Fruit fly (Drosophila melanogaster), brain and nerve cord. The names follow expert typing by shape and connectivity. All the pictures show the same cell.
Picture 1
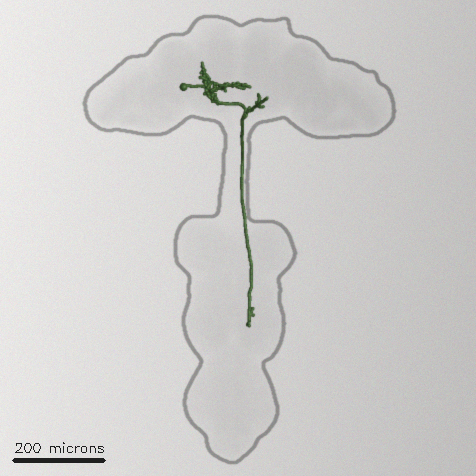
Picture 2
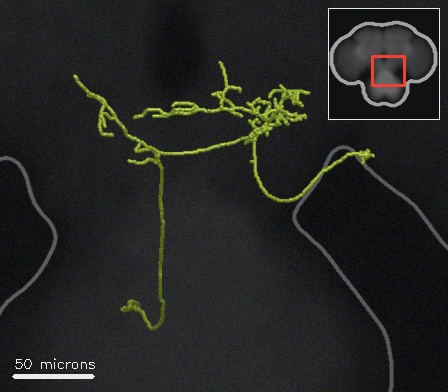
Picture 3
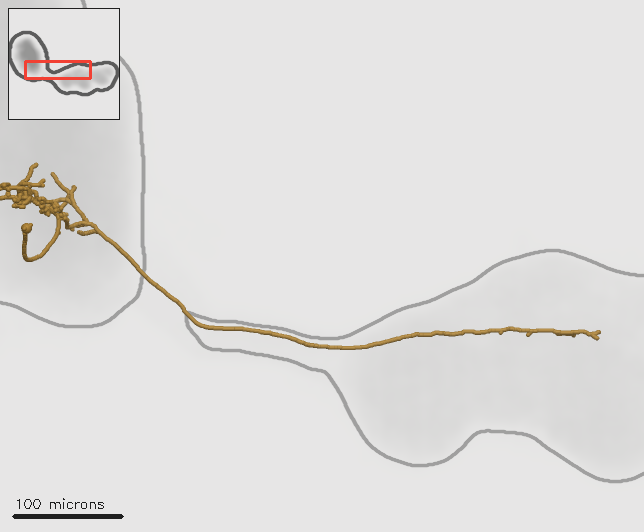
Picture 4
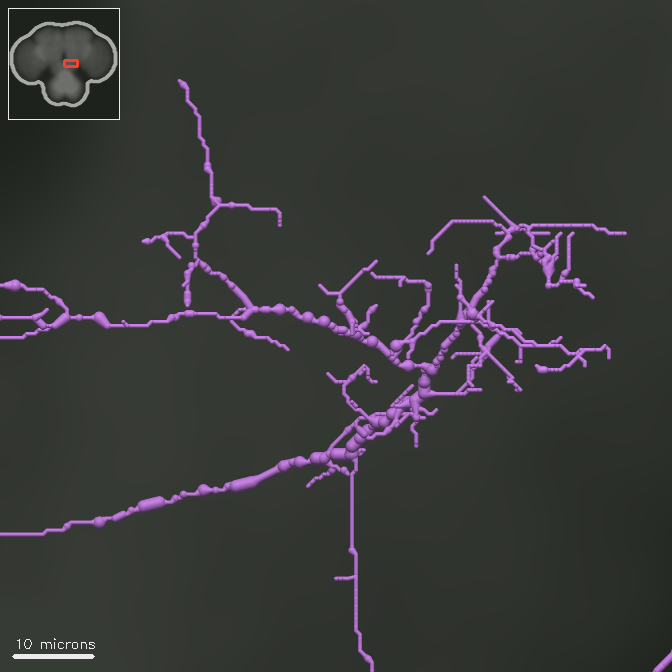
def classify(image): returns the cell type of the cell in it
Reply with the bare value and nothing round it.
DNg07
